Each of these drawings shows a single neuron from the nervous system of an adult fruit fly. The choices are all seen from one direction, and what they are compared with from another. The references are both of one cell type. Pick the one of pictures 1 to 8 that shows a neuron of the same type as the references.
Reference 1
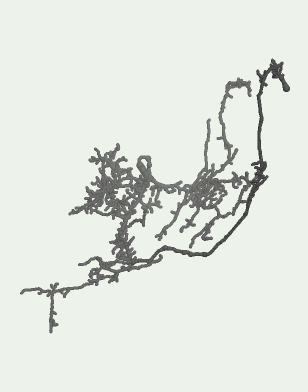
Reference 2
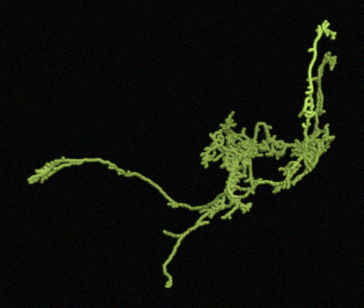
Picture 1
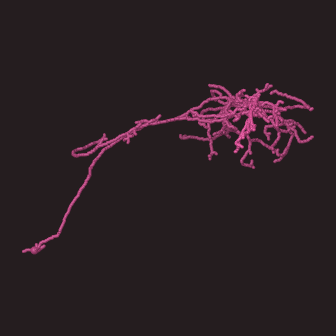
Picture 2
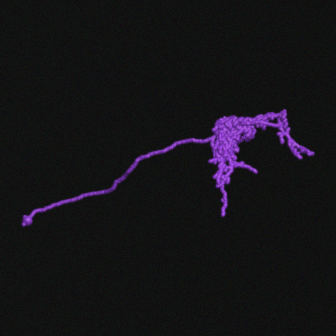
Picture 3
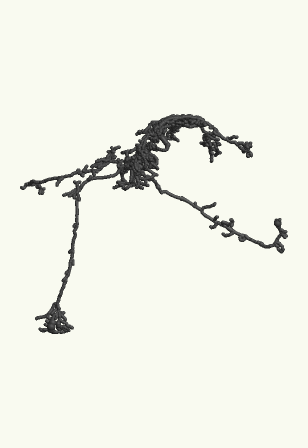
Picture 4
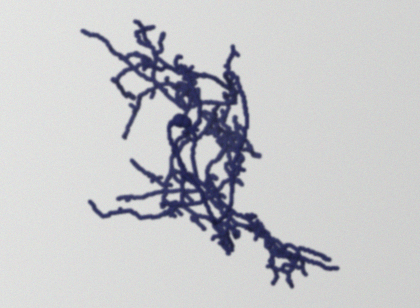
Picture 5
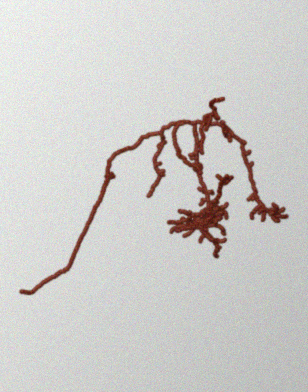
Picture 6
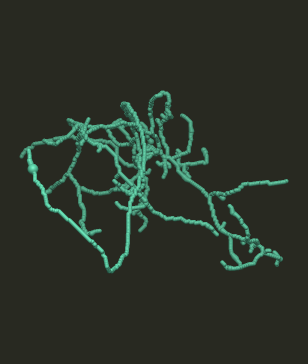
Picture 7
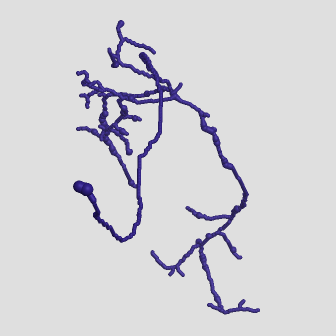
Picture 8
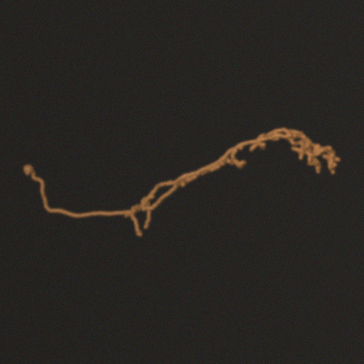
Picture 3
